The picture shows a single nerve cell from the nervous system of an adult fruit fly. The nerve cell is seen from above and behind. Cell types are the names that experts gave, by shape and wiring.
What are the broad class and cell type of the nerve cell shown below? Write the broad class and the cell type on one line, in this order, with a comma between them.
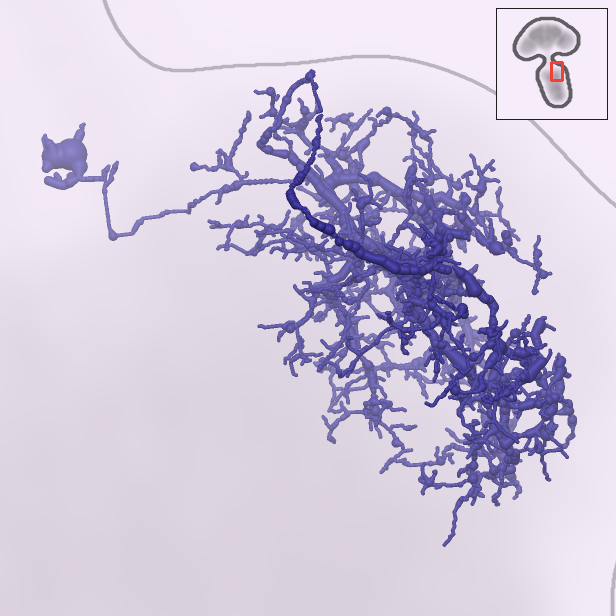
nerve-cord intrinsic neuron, INXXX466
